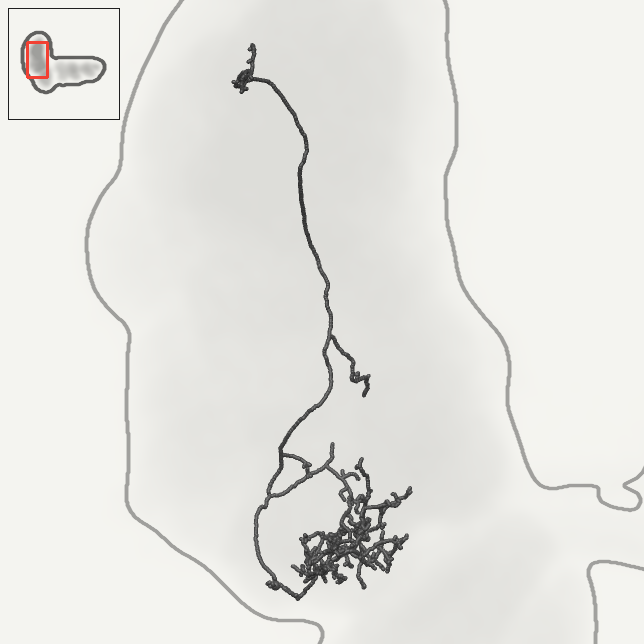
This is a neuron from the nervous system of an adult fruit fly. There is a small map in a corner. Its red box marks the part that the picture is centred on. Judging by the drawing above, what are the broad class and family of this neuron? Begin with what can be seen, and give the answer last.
In this view it is more than twice as tall as it is wide. This is a central-brain intrinsic neuron. Its family is hemilineage VLPa1_lateral.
